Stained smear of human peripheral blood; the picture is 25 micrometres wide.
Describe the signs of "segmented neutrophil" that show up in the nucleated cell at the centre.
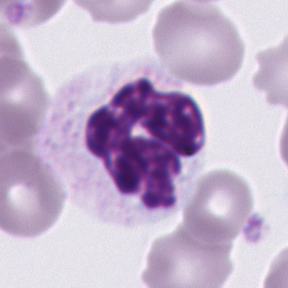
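Among the features that go with a segmented neutrophil are the fine lilac granules scattered through the cytoplasm.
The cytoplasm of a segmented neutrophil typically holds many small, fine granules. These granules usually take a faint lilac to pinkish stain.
The granules here are fine and lilac, in keeping with both. Also seen are a small pale gap in the centre of the nucleus, between its lobes, dark purple and coarsely clumped chromatin, and pale pinkish-lilac cytoplasm. The nucleus measures about 11 micrometres across.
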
